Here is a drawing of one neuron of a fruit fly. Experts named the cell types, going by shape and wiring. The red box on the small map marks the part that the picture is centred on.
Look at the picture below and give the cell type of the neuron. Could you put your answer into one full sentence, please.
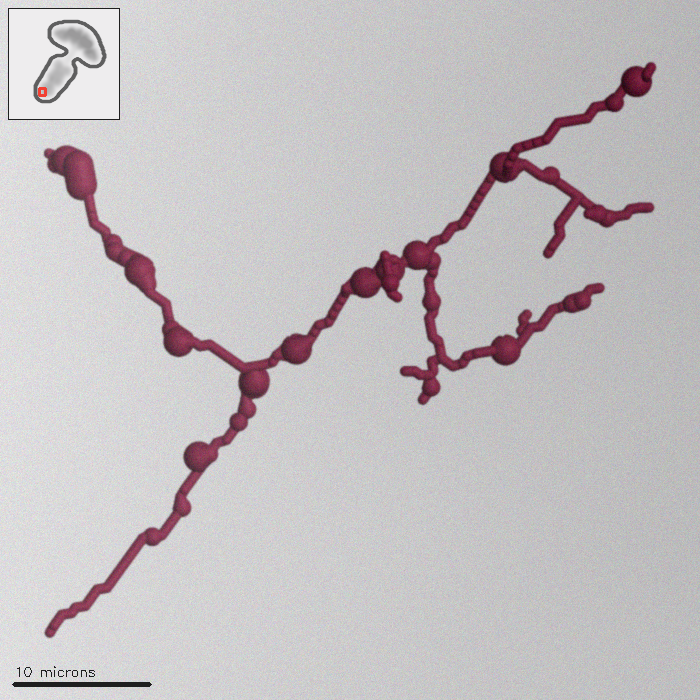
This neuron represents the cell type SNta38.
